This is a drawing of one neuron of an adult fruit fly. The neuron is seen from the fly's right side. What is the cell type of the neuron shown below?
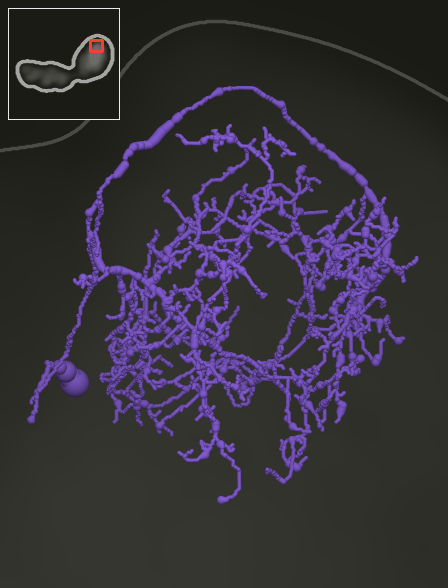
LHPV4l1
